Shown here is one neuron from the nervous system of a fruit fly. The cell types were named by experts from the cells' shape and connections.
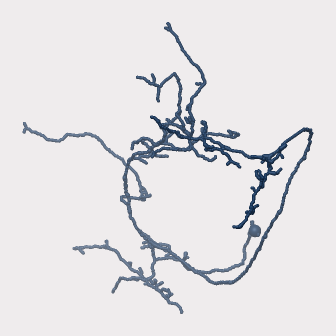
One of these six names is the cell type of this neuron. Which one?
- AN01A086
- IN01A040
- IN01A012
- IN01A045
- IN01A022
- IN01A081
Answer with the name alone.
IN01A081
